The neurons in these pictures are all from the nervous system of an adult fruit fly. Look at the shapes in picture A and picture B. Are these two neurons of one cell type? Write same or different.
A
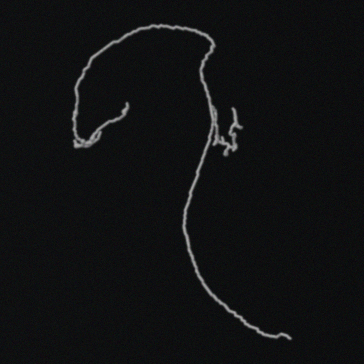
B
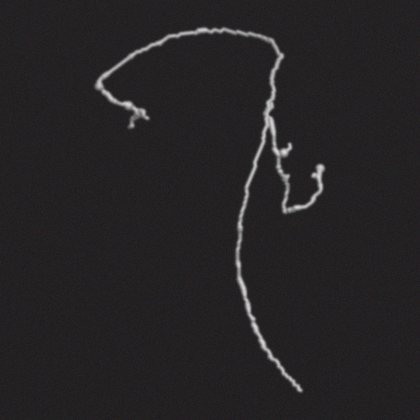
same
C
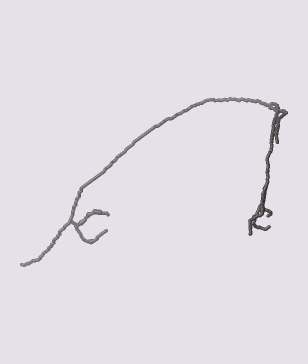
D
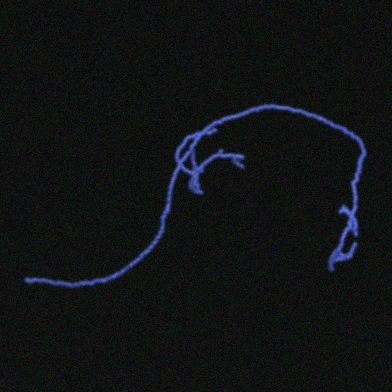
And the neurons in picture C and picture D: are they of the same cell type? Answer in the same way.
different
